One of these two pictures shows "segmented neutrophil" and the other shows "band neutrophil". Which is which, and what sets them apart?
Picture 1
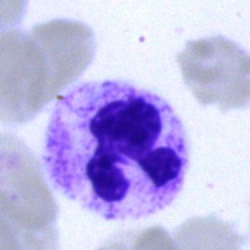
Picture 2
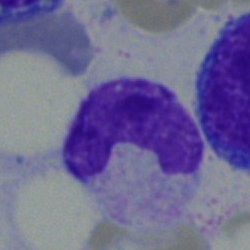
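The segmented neutrophil is in picture 1, and the band neutrophil is in picture 2. In the band neutrophil the nucleus is curved into a horseshoe whose open side faces downward.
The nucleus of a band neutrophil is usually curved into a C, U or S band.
The segmented neutrophil has a round, smooth outline, while the outline of the band neutrophil is roughly round, without surface projections. The cytoplasm of the segmented neutrophil is pale lilac and forms a wide rim around the nucleus, with no vacuoles seen; that of the band neutrophil is pale greyish-lilac rather than blue. The chromatin is dark purple and densely clumped in the segmented neutrophil, and deep purple, somewhat coarse and condensed in the band neutrophil.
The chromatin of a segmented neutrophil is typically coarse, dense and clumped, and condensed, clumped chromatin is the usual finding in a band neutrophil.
Neither nucleus shows any nucleoli.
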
